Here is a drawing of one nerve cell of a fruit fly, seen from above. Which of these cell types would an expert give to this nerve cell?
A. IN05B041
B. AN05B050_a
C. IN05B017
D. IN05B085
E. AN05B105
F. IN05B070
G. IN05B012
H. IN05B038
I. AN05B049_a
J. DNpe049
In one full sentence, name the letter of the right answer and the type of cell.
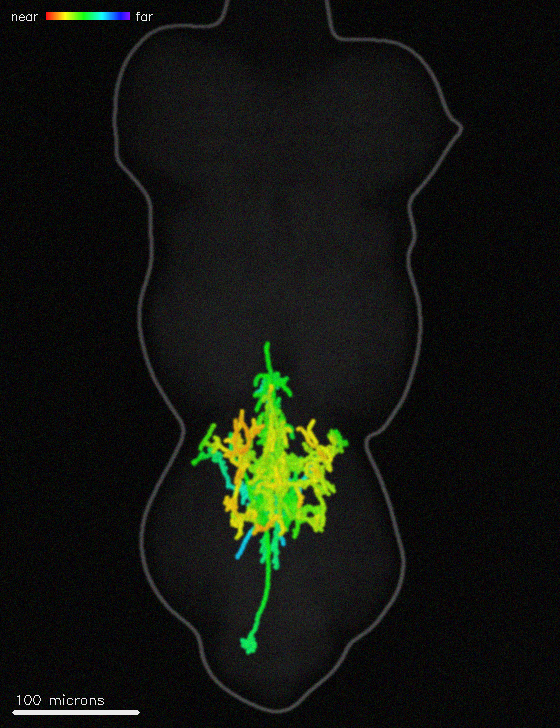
For cell type, option G, IN05B012, applies to the nerve cell.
